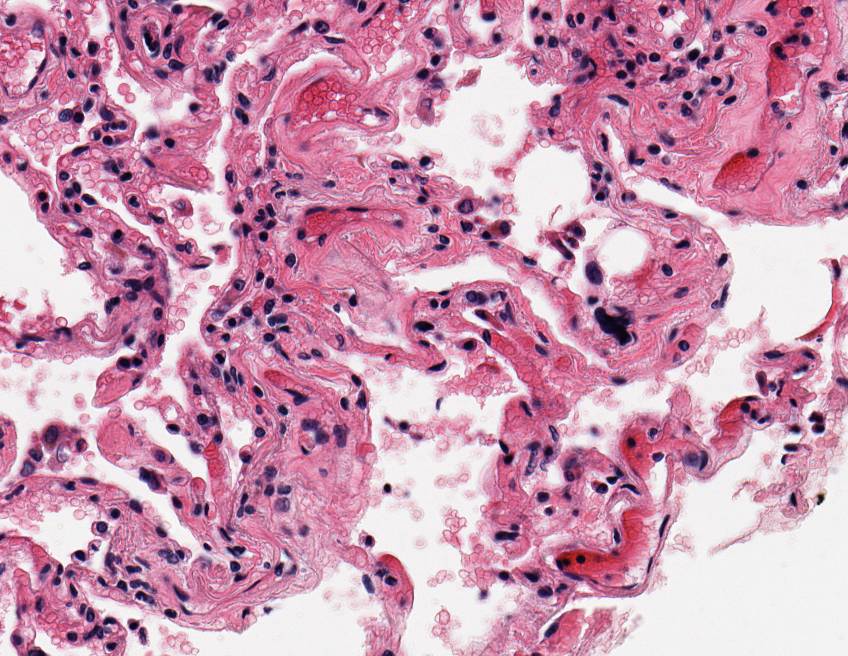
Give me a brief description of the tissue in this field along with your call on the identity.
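You'll notice lots of free red blood cells scattered through the open spaces, mostly on the left and in the lower centre. The partitions hold many small, dark nuclei, oval to elongated, with scant cytoplasm. Where those partitions face the spaces, flattened cells line them, not columnar ones, and there are no glands anywhere. This is lung.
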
